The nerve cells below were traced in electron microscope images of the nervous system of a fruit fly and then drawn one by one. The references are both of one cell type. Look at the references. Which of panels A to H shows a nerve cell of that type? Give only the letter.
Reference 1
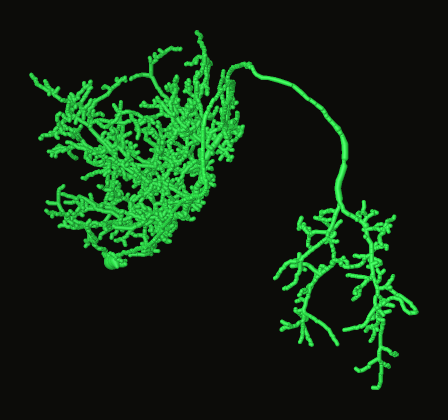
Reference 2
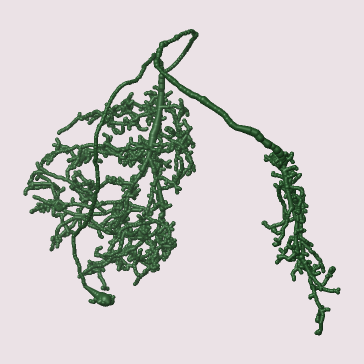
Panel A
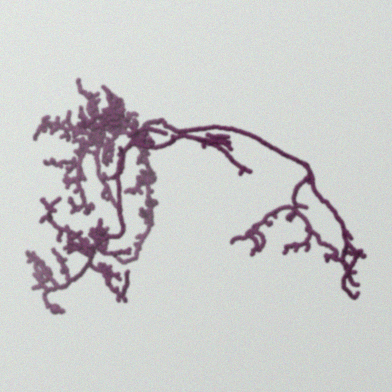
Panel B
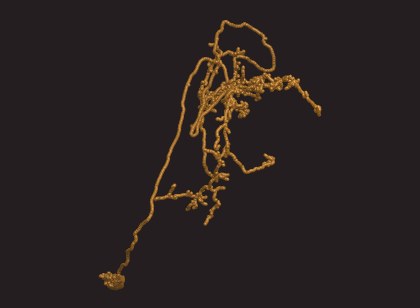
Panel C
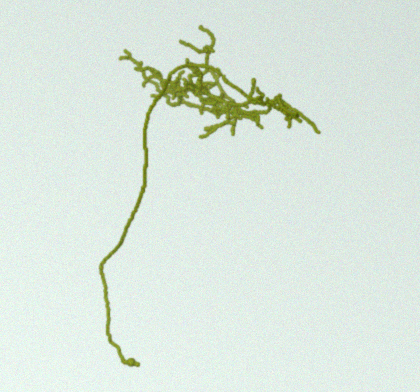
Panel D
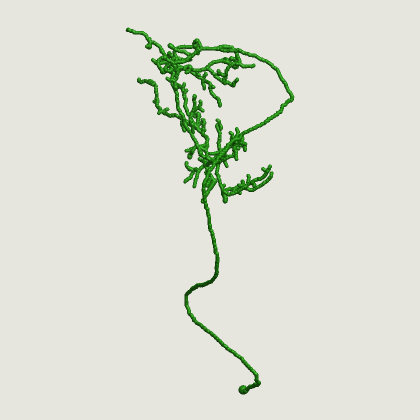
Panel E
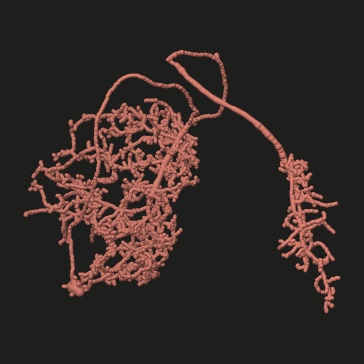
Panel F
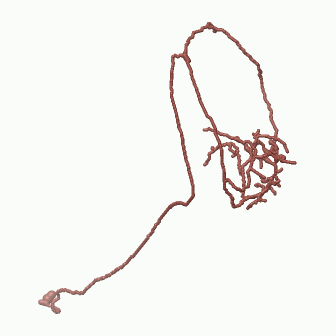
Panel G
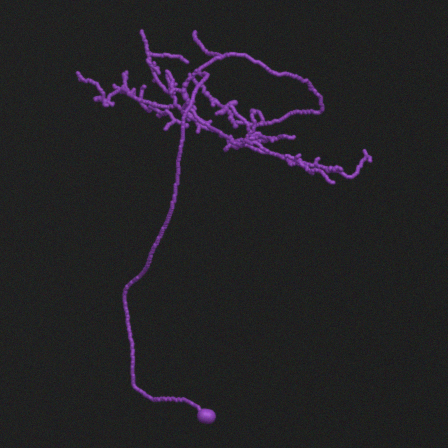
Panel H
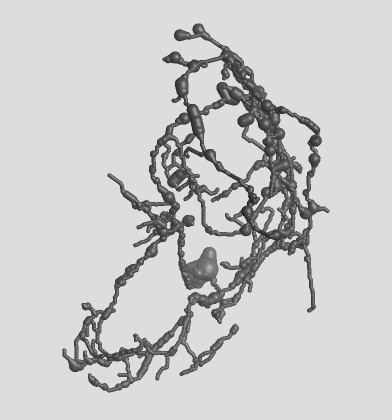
E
